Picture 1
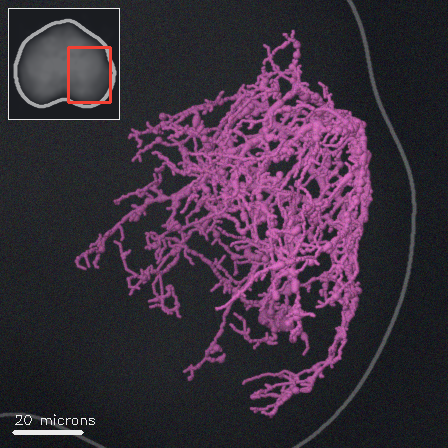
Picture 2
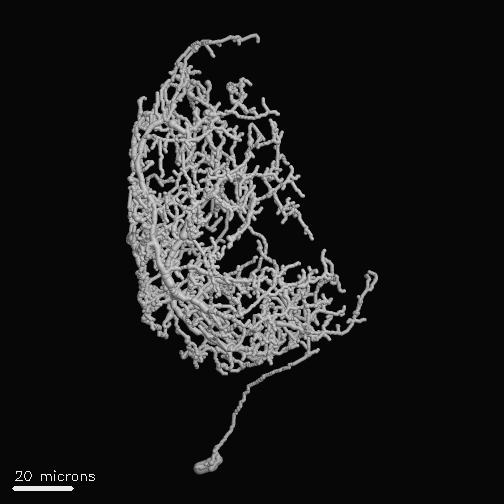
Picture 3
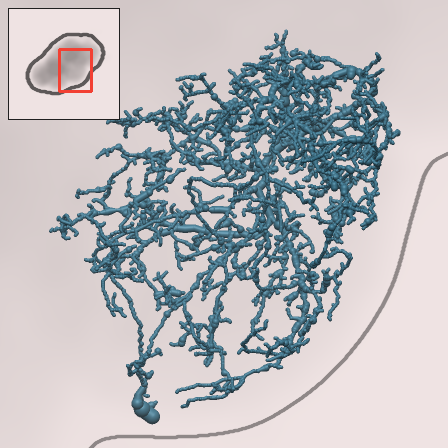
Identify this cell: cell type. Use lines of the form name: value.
cell type: IN21A012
